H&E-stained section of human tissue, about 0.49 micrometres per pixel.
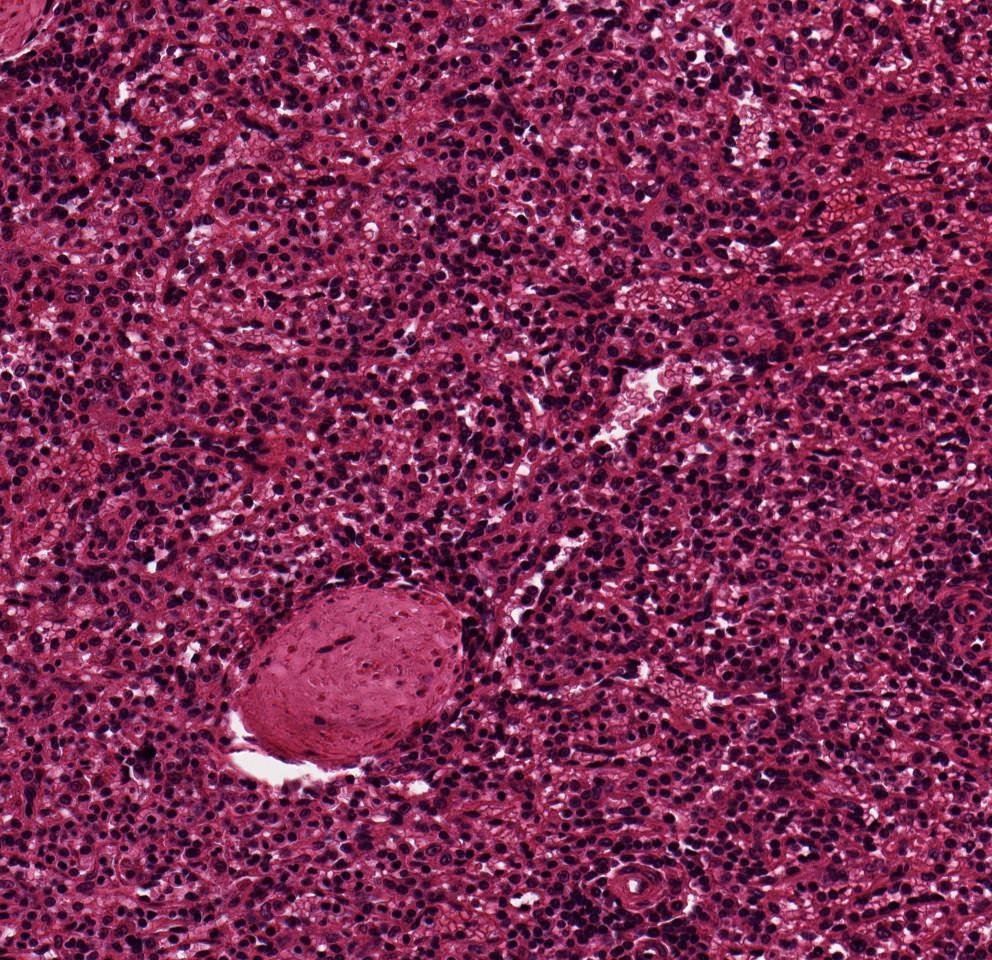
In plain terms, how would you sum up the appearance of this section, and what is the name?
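Most cells here are small and round, with dark round nuclei and little cytoplasm, consistent with lymphocytes. In the lower left sits a rounded, evenly pink structure holding few nuclei, and those few are slender and spindle-shaped. Near the bottom edge, right of centre, a small vessel has a concentrically layered wall. This is spleen.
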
